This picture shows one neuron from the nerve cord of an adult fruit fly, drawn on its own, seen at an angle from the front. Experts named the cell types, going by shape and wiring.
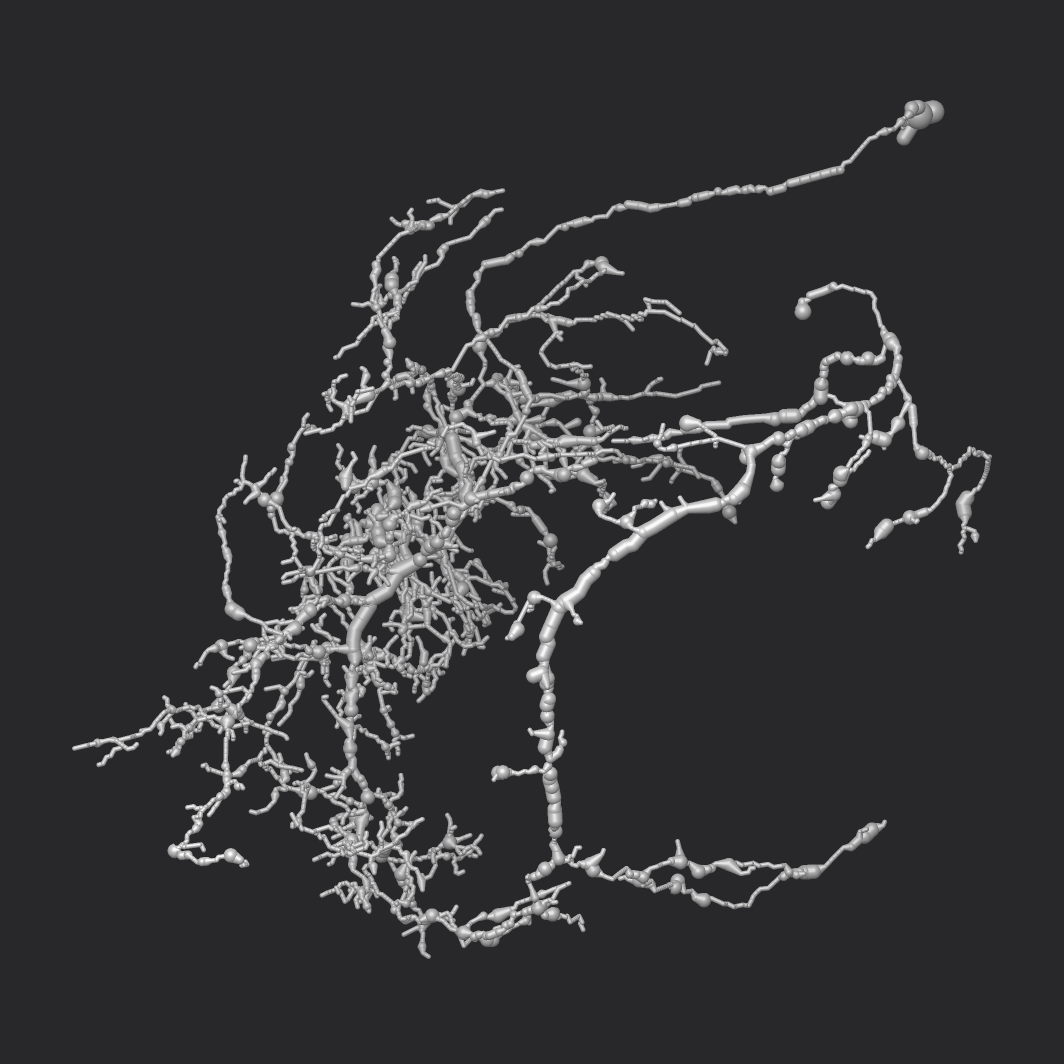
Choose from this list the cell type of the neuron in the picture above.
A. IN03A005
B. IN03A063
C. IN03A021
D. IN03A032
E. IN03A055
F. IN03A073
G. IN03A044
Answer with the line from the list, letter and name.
C. IN03A021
